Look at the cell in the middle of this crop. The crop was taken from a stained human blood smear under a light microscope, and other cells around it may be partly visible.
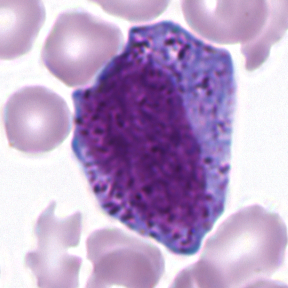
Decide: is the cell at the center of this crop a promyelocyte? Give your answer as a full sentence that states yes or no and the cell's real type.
Yes, the central cell here is a promyelocyte.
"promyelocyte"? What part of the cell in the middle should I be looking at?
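In keeping with the promyelocyte, the nucleus fills most of the cell, lying toward its left side.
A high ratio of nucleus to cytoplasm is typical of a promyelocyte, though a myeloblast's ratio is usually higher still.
The granules are dark purple to blackish, coarse, and sparse enough to be seen as separate dots. They lie scattered over the nucleus as well as over the cytoplasm.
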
